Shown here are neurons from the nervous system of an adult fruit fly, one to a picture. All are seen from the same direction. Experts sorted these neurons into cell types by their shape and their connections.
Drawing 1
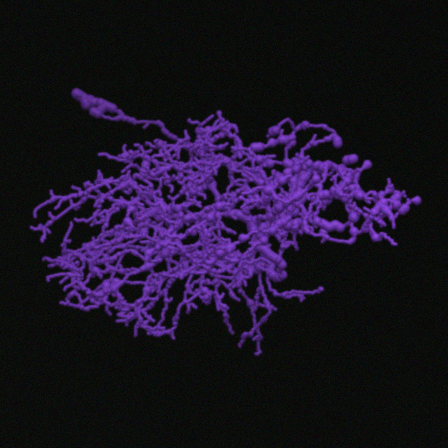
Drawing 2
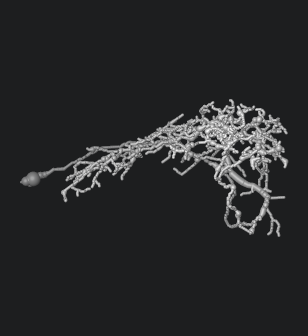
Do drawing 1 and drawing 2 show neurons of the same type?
no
